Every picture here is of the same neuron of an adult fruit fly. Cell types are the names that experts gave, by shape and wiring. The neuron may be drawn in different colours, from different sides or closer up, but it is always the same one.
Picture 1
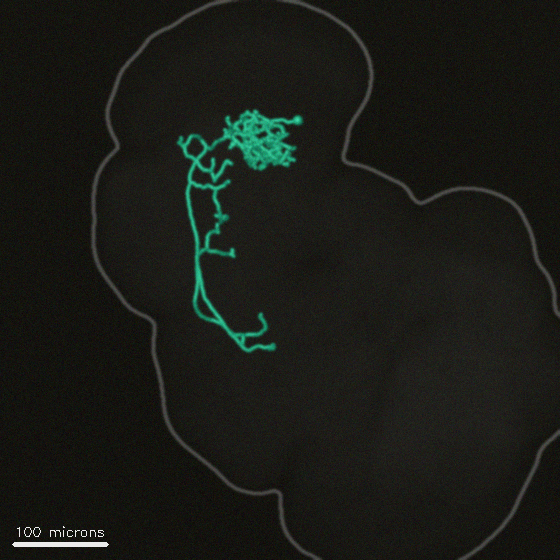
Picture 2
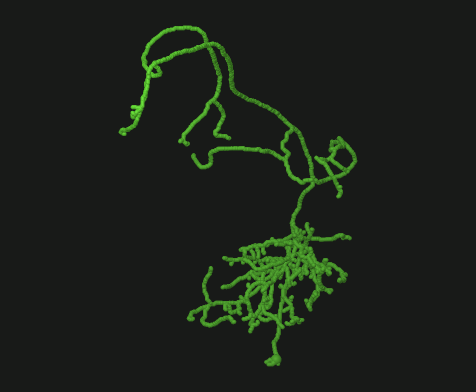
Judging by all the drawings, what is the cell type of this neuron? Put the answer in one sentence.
The cell type is AVLP121.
